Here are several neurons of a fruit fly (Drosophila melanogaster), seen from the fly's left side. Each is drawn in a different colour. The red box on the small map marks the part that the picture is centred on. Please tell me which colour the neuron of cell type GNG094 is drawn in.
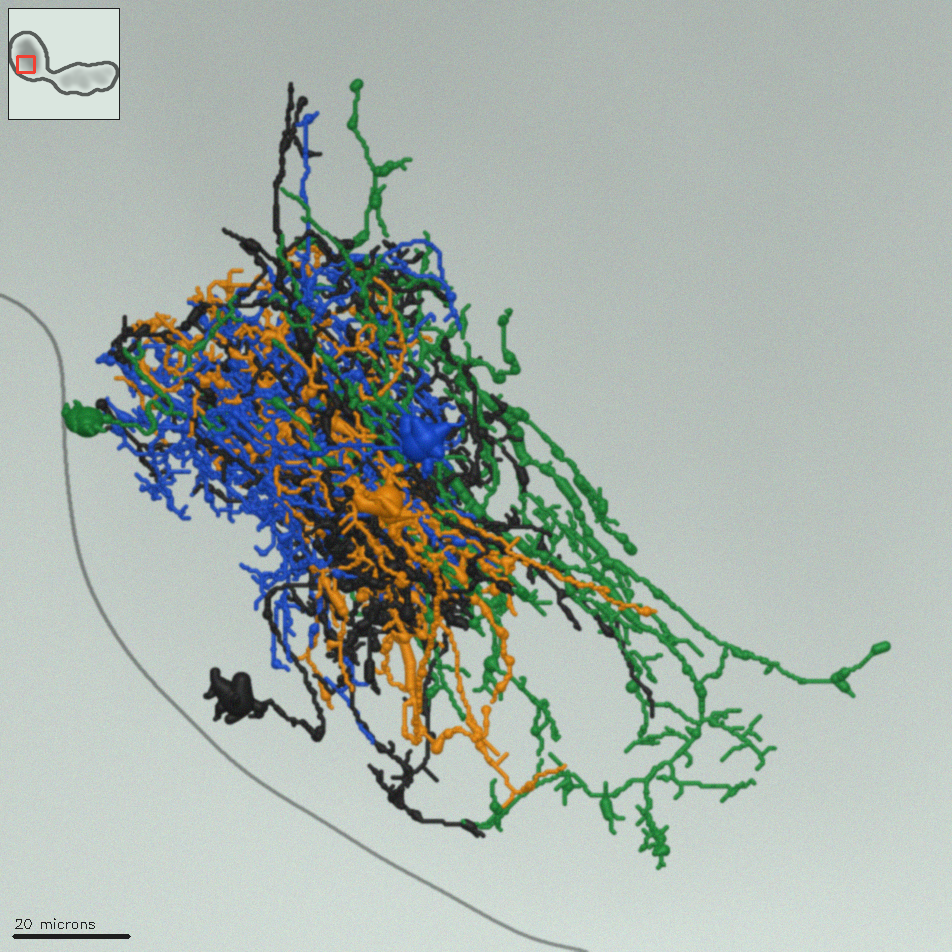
orange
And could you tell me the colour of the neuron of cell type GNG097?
blue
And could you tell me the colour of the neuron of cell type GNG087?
black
